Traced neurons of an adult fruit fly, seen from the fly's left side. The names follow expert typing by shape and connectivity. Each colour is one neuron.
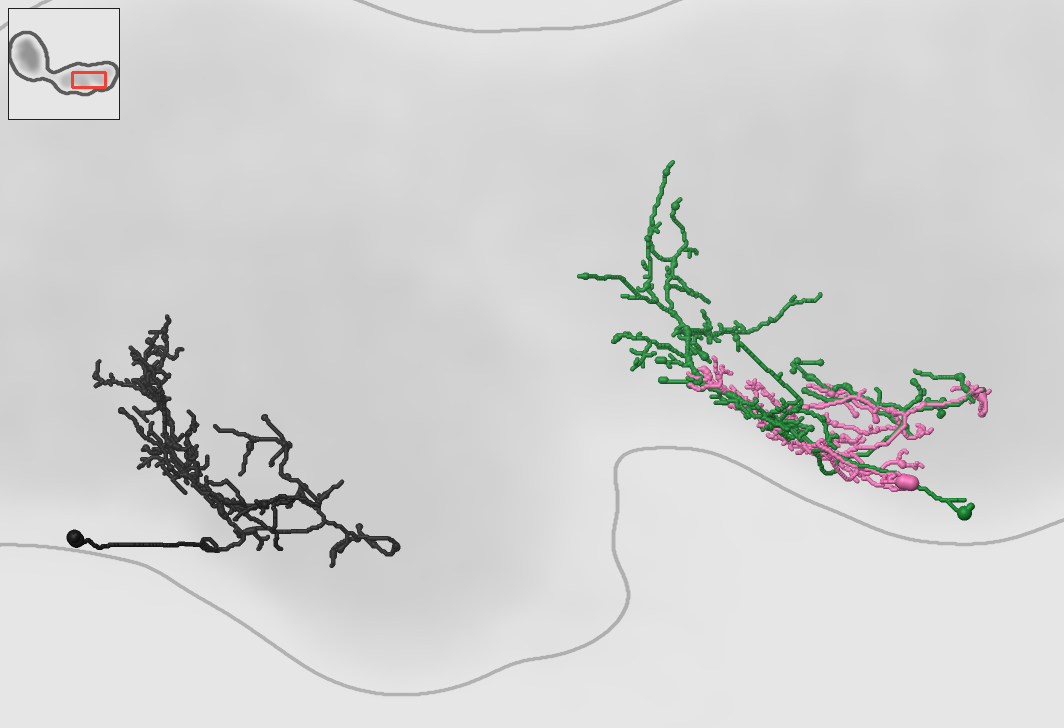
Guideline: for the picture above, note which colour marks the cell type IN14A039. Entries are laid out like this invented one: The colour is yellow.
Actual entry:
The colour is green.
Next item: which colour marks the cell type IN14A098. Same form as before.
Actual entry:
The colour is pink.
